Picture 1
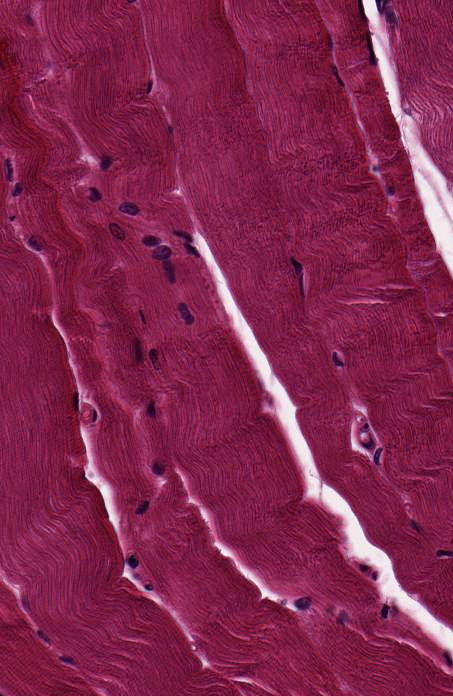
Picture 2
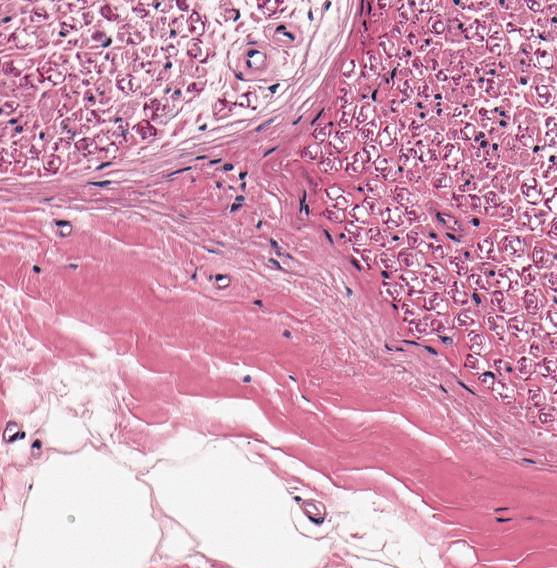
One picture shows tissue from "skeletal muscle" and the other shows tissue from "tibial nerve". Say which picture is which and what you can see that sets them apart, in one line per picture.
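The field in picture 1 comes from the skeletal muscle. The whole field is filled with long parallel muscle fibres running from the top down towards the lower right.
The field in picture 2 comes from the tibial nerve. Within the bundles most fibres are cut in cross section, each showing a small central pink core inside a pale clear ring.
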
